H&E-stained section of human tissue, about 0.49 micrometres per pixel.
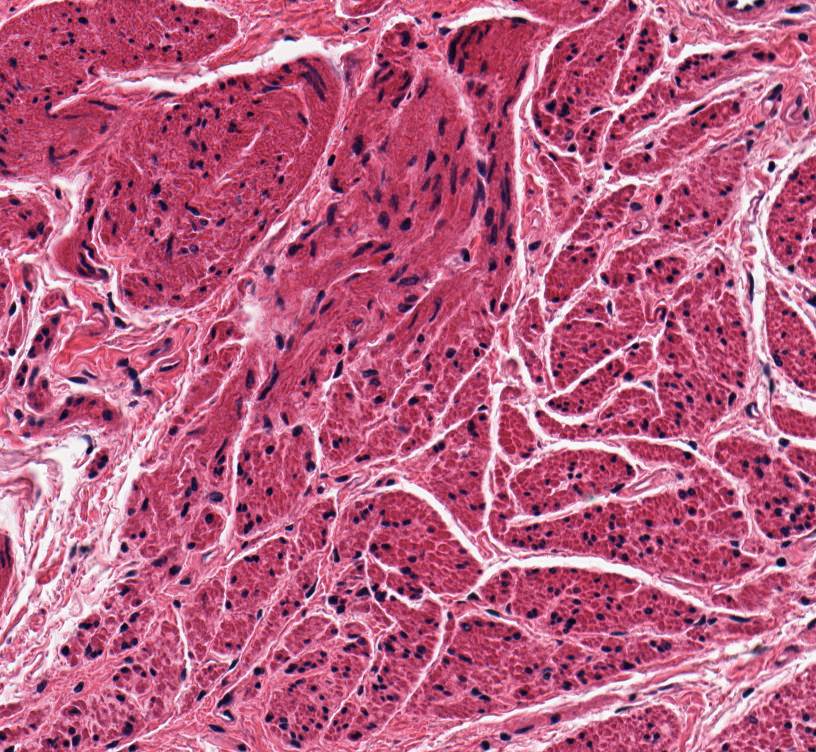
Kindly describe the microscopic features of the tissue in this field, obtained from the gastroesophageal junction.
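First: smooth muscle bundles separated by thin connective tissue septa. Second: elongated, cigar-shaped nuclei in the lengthwise-cut band. Third: cross-cut bundles on the right, small round dark nuclei among pink cell profiles. Fourth: looser pale pink wavy collagen between bundles, most abundant at the left edge.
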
